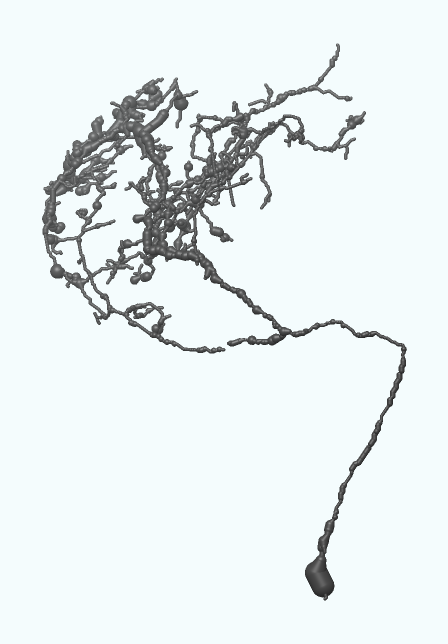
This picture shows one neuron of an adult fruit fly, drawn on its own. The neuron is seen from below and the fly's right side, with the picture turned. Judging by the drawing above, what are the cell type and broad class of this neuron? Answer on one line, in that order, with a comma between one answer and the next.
GNG253, central-brain intrinsic neuron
